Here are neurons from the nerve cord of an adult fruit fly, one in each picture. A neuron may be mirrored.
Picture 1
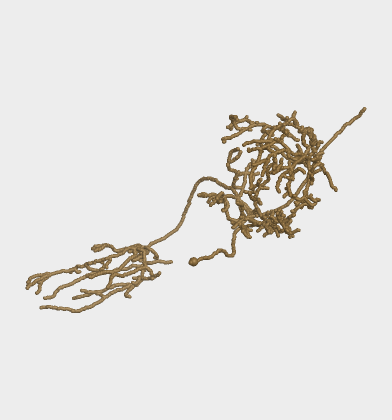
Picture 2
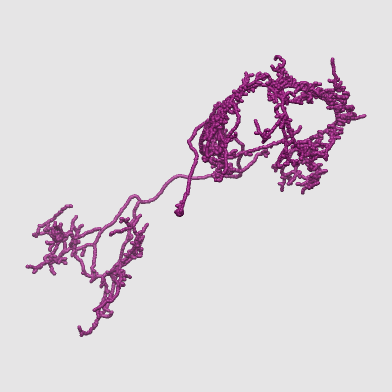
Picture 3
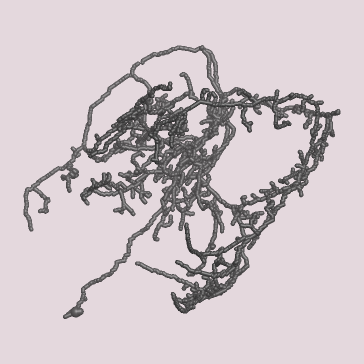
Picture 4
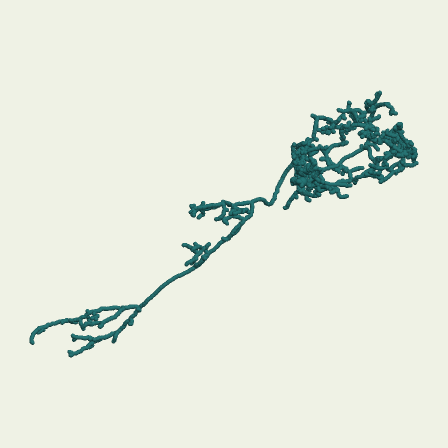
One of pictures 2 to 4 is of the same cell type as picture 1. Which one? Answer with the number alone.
4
